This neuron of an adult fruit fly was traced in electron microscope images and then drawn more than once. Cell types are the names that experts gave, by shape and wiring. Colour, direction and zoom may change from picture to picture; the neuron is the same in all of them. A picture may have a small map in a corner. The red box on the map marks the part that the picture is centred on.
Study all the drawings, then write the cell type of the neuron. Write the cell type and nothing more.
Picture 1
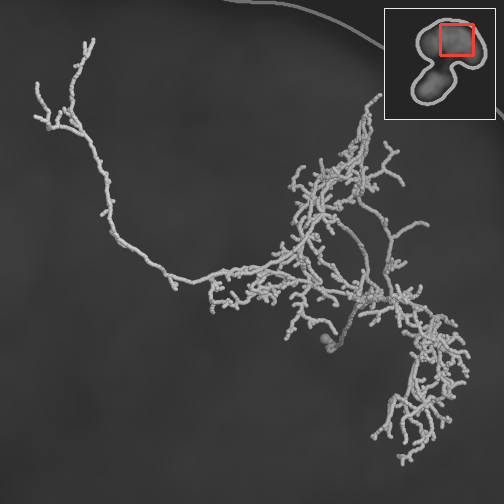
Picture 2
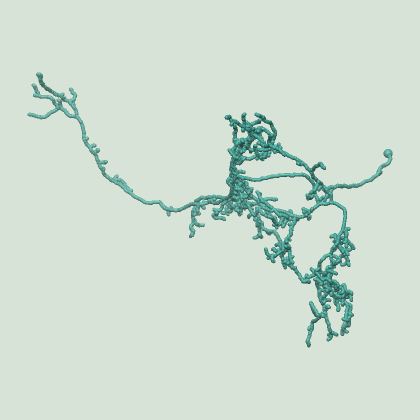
AVLP713m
